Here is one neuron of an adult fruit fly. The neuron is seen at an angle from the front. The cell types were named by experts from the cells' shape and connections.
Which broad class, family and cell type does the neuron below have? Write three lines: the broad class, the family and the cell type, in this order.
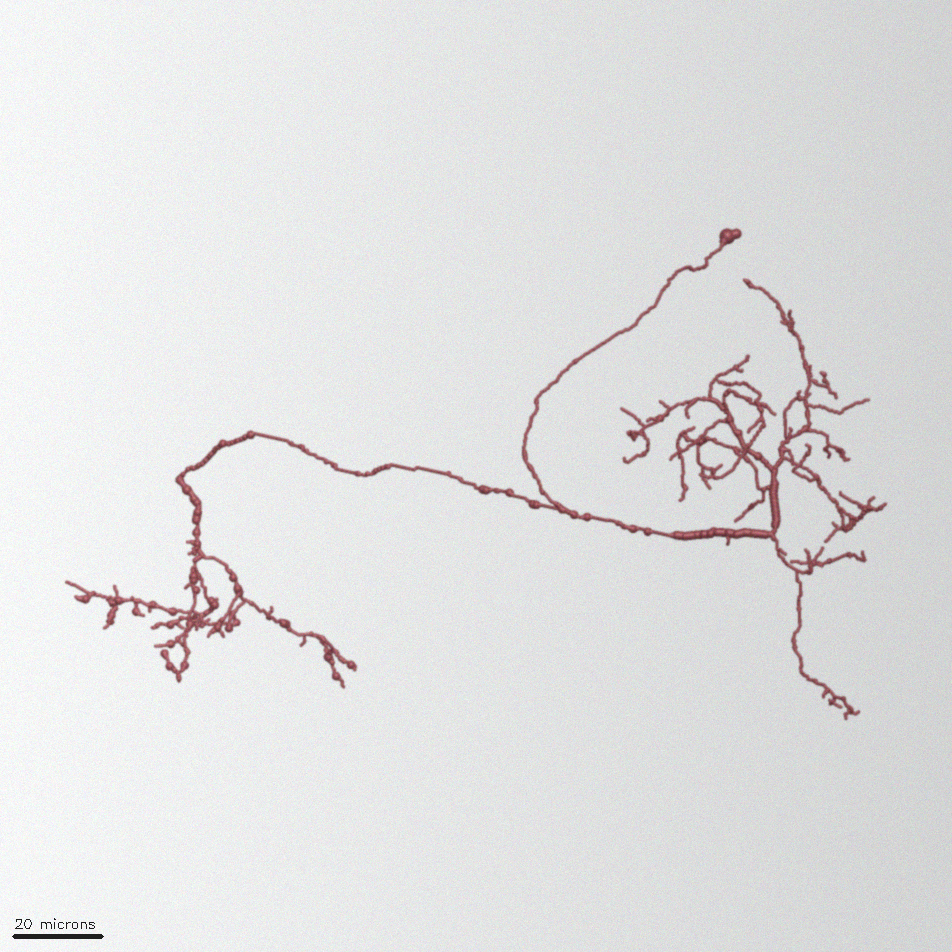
central-brain intrinsic neuron
hemilineage VLPp2
CB4101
